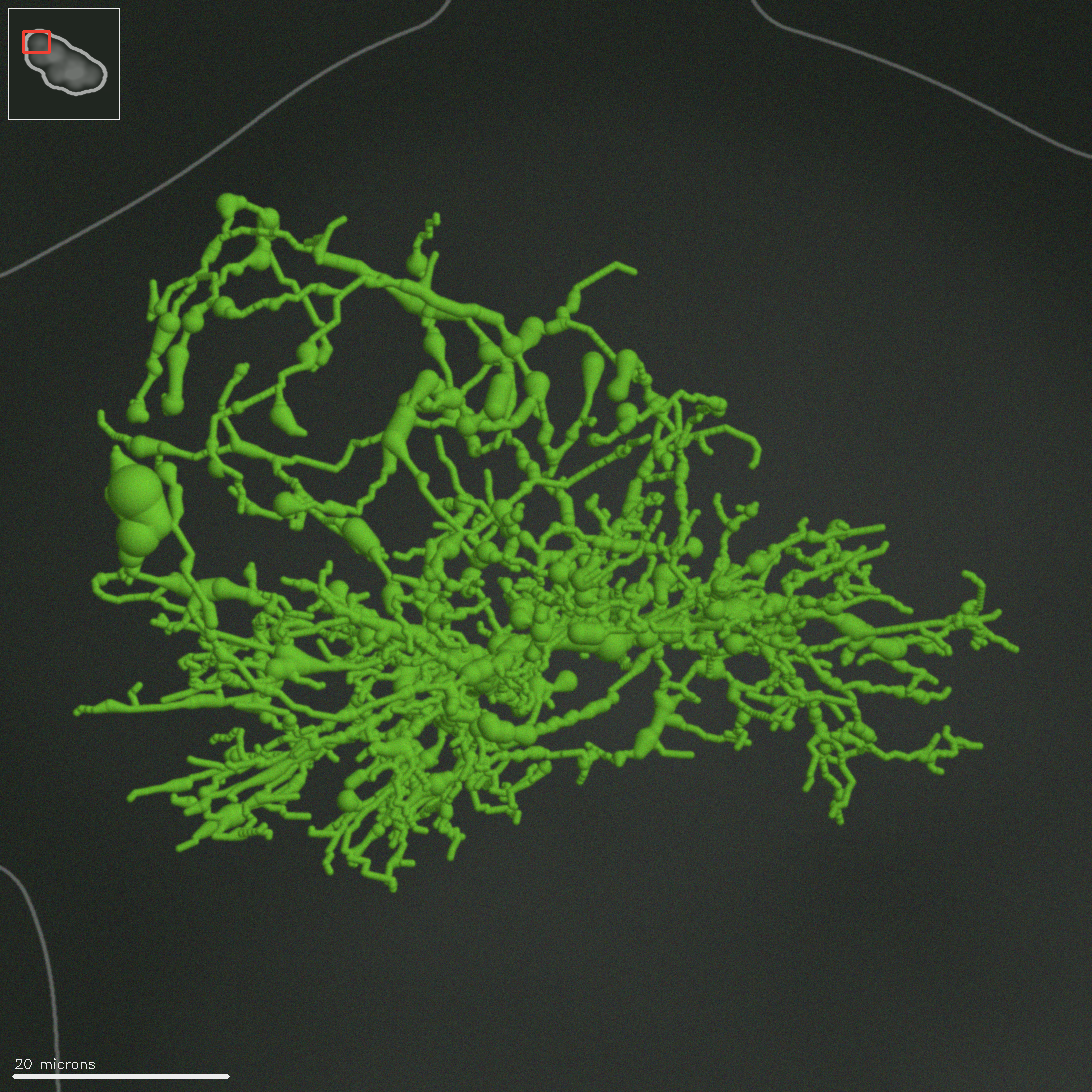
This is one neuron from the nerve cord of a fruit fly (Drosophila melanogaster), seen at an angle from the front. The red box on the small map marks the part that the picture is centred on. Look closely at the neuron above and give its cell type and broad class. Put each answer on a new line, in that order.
INXXX246
nerve-cord intrinsic neuron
